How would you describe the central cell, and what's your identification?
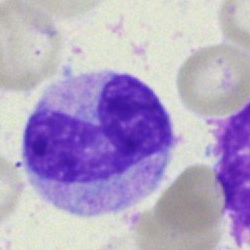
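Look first at the nucleus: it is kidney-shaped, with a deep notch at its top. Its chromatin is coarsely clumped. Around it, the cytoplasm is pale lilac and holds fine pink-violet granules. This cell is a monocyte.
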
